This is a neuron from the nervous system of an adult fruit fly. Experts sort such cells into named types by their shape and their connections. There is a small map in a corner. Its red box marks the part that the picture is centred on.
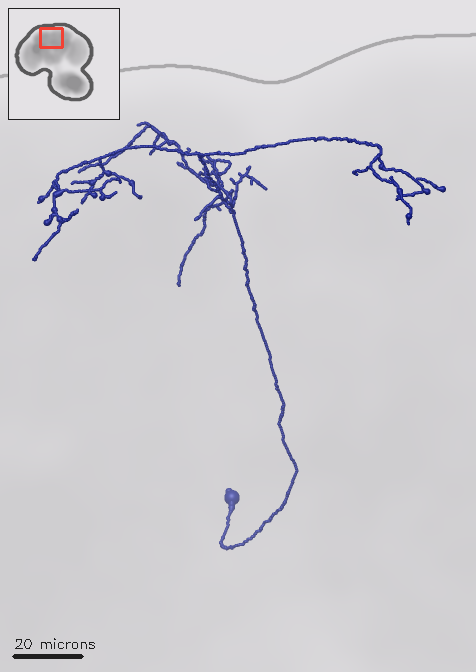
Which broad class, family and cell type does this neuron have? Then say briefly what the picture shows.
Its broad class is central-brain intrinsic neuron. Its family is hemilineage SMPp&v1_ventral. It is of cell type SMP591. The cell body can be seen at the bottom of the picture. By the scale bar it is about 130 microns tall in this view.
